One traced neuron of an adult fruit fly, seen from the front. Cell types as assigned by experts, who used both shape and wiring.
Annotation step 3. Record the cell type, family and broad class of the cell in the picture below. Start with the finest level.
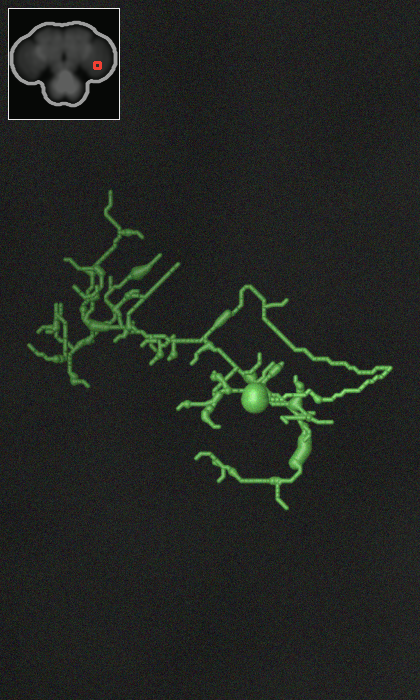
Mi2; Mi; optic-lobe intrinsic neuron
